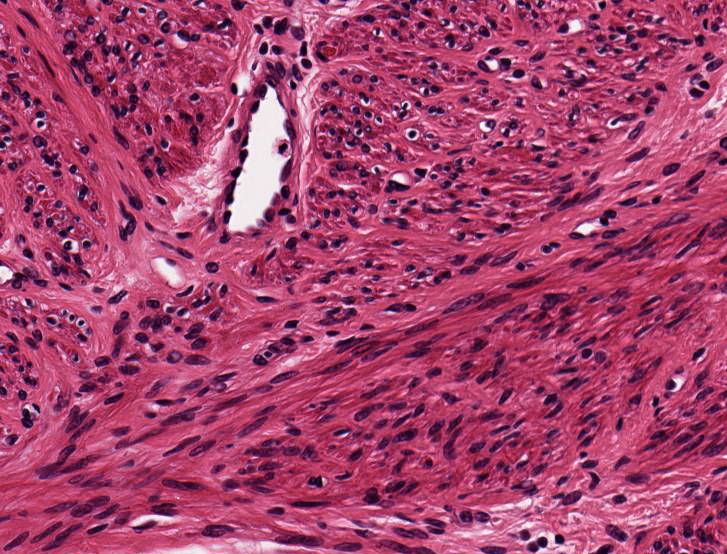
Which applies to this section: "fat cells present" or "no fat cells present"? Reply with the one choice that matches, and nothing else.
No fat cells present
